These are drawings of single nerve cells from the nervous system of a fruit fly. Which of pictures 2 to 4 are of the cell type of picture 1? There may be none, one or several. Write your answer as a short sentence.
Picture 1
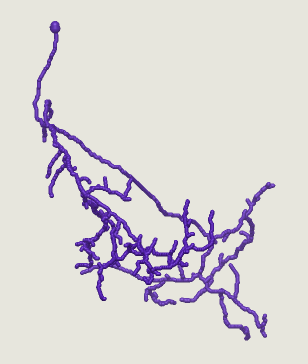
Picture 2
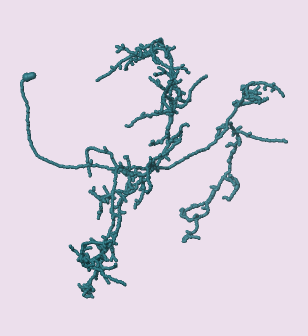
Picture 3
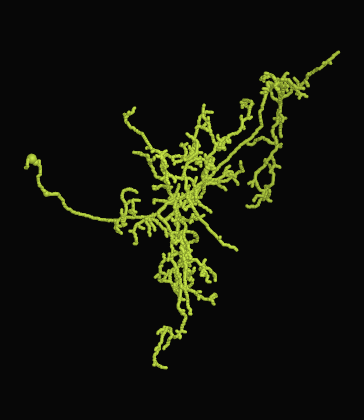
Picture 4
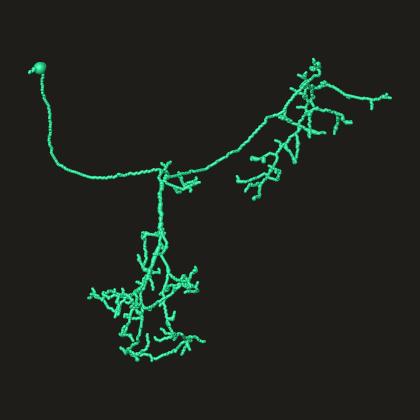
None of them is of the same cell type.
